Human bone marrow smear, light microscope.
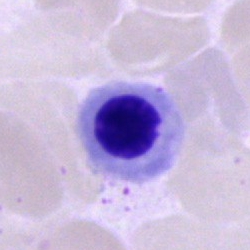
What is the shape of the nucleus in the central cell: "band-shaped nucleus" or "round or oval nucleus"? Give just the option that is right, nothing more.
Round or oval nucleus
